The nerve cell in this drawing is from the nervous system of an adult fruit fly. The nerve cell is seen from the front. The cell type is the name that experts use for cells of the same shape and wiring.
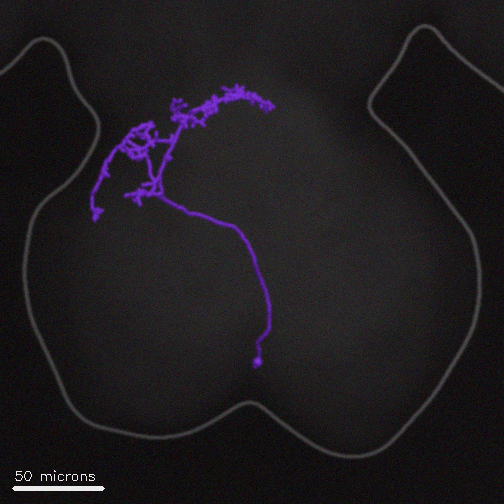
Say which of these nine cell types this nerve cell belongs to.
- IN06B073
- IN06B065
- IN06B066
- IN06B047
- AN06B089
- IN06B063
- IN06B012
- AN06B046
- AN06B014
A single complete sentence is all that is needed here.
This nerve cell is included in the cell type IN06B066.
